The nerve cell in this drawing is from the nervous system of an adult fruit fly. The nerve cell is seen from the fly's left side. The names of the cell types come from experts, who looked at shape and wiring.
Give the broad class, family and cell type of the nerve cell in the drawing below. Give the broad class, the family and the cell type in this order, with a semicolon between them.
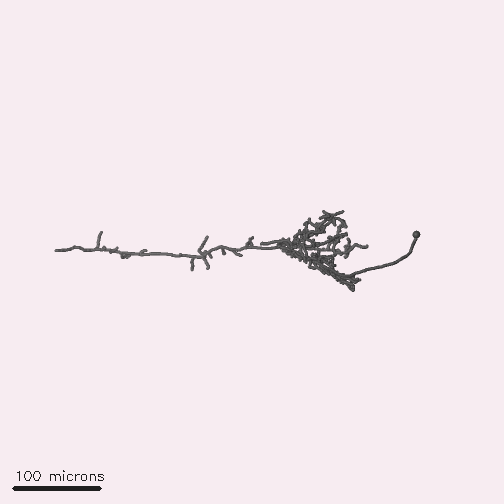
nerve-cord intrinsic neuron; hemilineage 08B; IN08B056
